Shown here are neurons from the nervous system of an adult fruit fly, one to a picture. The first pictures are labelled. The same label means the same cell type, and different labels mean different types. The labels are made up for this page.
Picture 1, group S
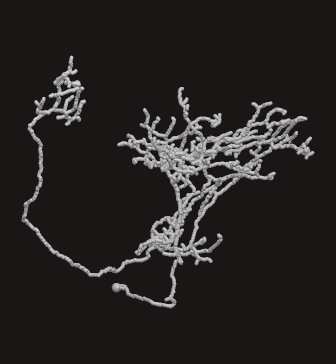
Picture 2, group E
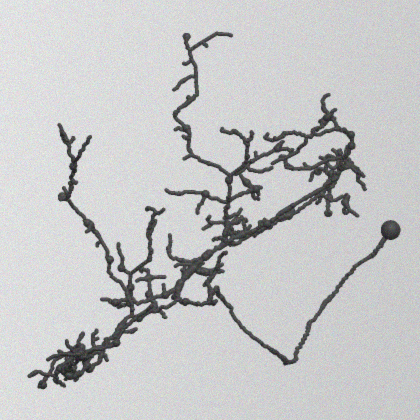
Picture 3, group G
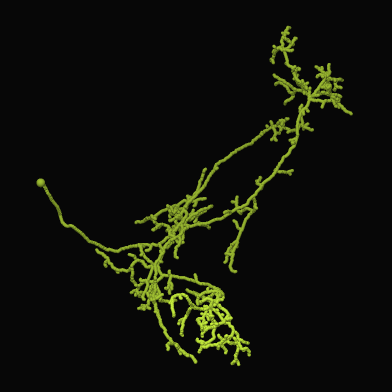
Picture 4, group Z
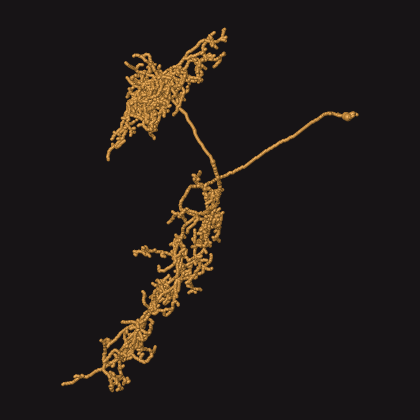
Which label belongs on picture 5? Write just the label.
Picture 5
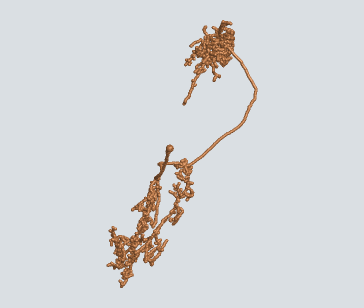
group Z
